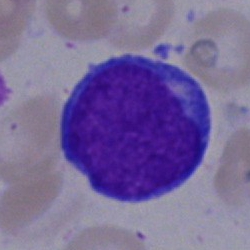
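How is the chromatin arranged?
Finely granular, spread evenly through the nucleus.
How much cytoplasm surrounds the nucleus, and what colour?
Only a thin rim, deep blue.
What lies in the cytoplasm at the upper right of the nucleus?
A pale crescent.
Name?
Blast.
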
